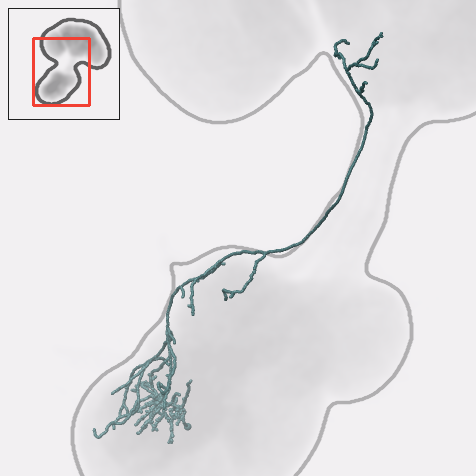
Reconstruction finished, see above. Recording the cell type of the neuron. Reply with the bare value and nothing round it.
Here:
AN19B051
